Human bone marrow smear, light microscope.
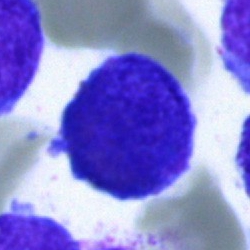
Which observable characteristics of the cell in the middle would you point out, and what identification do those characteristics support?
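Starting with the outline, it is round. Next, the staining: the whole cell is a deep blue-purple, with a mottled, finely granular texture across it. Last, a small dark blue fragment sits against the left edge of the cell. This cell is a blast.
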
